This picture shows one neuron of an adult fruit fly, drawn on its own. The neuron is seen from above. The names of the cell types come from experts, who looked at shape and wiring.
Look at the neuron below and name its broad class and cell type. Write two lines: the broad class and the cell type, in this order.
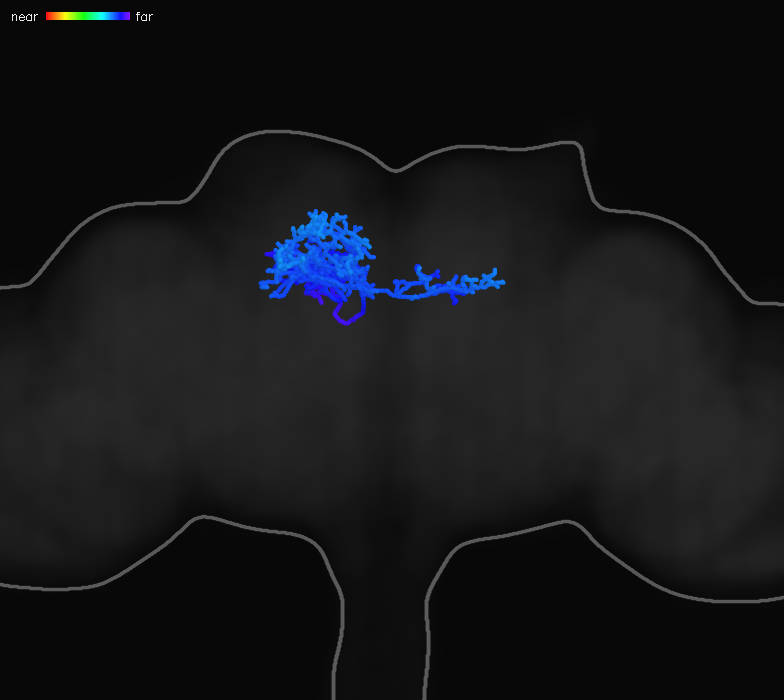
central-brain intrinsic neuron
GNG179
